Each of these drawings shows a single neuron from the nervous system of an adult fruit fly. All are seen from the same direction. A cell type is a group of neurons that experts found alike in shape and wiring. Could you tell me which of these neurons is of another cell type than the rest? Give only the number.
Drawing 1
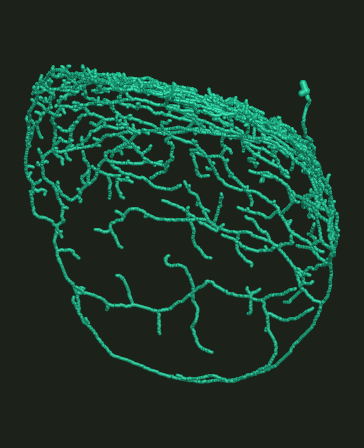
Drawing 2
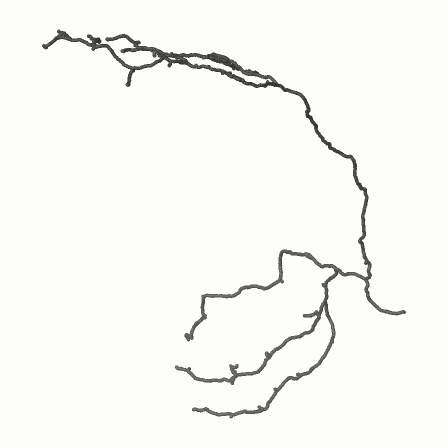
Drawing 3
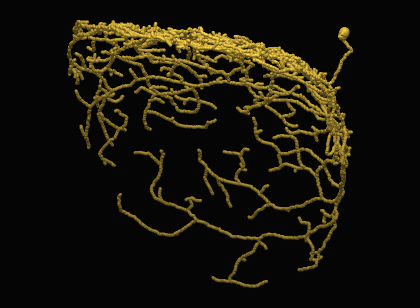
2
